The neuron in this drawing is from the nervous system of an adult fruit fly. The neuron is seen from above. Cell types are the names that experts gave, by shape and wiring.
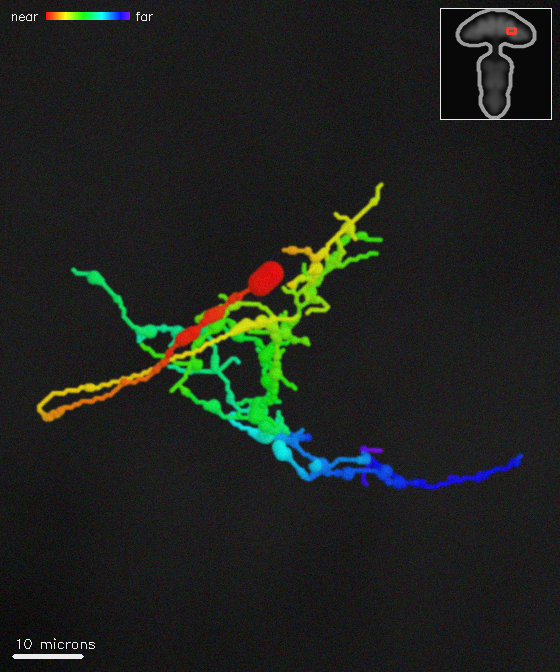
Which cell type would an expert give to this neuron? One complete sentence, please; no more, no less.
With respect to cell type, this neuron is CB1286.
